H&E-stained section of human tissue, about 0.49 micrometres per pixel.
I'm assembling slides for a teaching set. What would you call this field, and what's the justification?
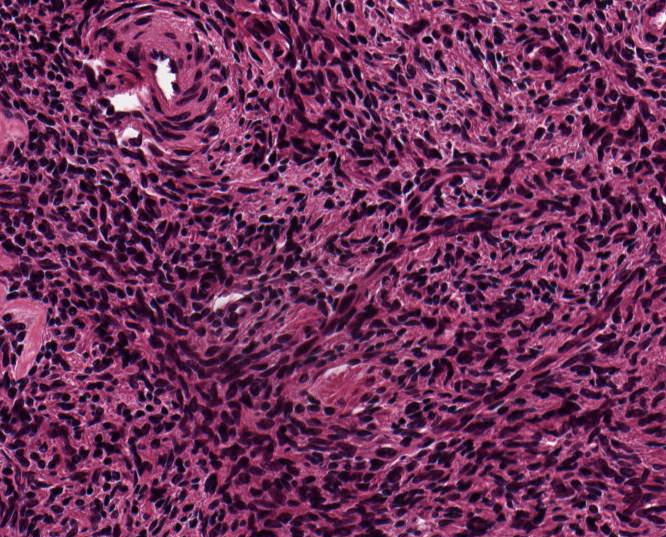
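Ovarian cortex throughout. Whole field densely packed with spindle to ovoid cells; no epithelium anywhere.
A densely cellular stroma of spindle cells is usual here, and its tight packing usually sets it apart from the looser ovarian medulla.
Cells form short fascicles running in many directions; at top left they wrap concentrically around a small vessel.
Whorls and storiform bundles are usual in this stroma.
Cytoplasm scant and pale pink; cell borders indistinct.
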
